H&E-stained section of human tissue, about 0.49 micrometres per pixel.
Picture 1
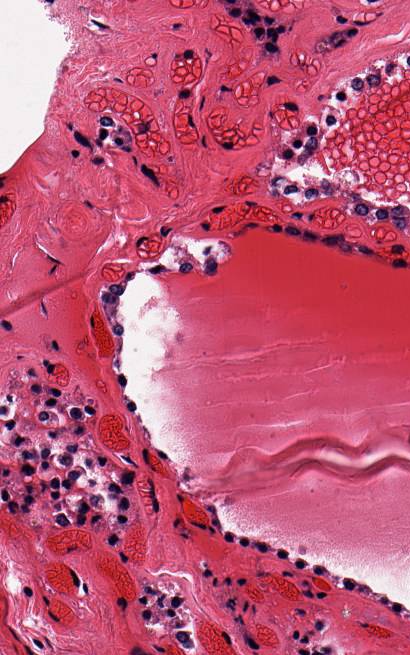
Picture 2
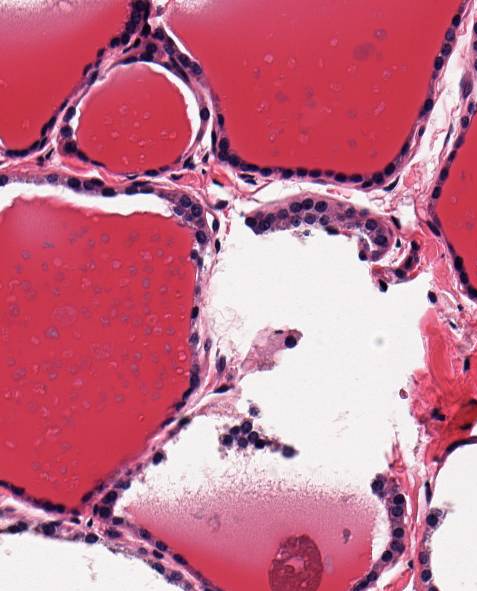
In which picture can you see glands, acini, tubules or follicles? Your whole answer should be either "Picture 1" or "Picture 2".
Picture 2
